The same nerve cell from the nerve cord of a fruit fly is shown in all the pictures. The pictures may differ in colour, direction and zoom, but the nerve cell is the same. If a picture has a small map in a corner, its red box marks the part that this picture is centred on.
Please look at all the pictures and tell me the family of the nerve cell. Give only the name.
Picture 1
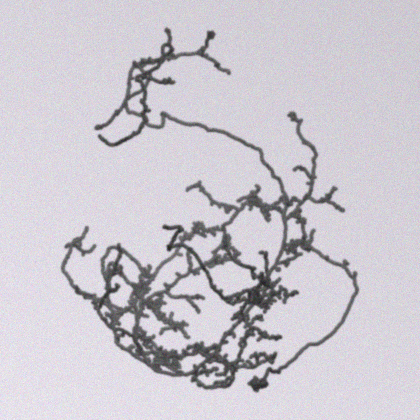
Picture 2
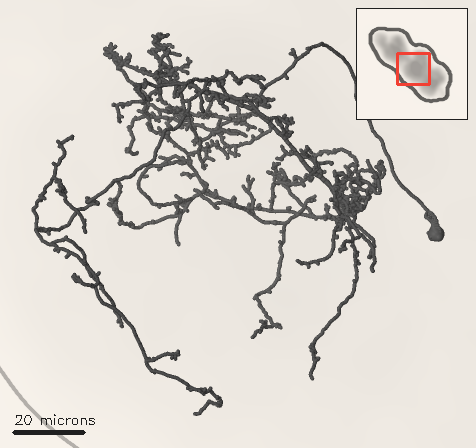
hemilineage 04B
